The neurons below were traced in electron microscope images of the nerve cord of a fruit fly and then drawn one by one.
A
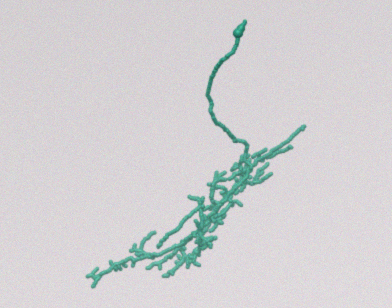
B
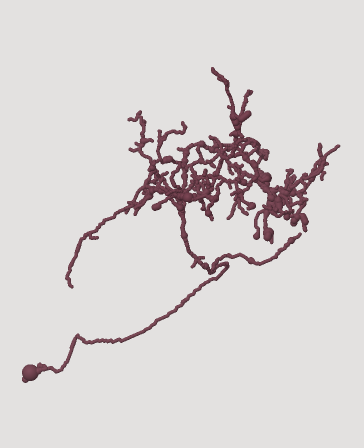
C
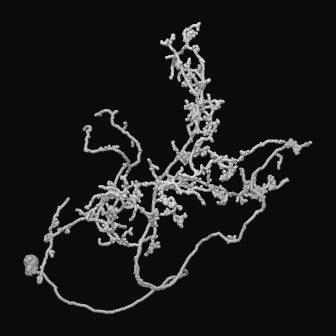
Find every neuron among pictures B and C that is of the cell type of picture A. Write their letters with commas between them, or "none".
none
